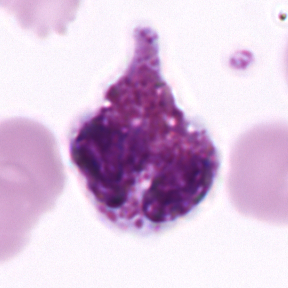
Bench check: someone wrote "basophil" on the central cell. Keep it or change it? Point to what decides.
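Nucleus: split into two large lobes lying side by side in the lower part of the cell, staining dense dark purple.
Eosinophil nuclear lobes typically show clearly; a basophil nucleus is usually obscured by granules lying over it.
Verdict: eosinophil, not basophil.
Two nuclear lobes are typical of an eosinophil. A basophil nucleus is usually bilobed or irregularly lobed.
Lobe count alone would therefore fit both. Shape: teardrop, narrowing upward into a single tapered projection at the top, holding granules but no nuclear material. Nucleoli: none visible. Red cells to left and right, not touching.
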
